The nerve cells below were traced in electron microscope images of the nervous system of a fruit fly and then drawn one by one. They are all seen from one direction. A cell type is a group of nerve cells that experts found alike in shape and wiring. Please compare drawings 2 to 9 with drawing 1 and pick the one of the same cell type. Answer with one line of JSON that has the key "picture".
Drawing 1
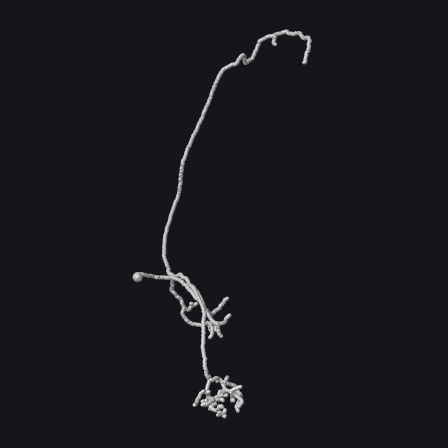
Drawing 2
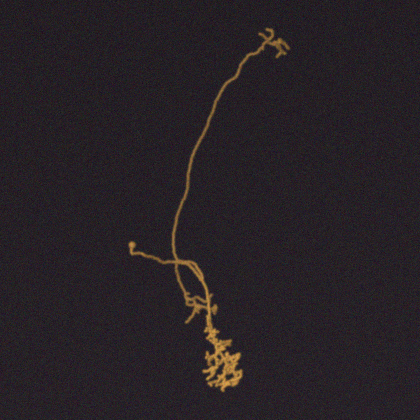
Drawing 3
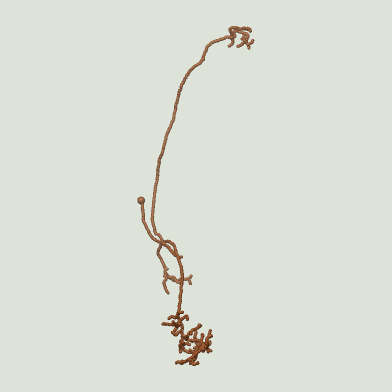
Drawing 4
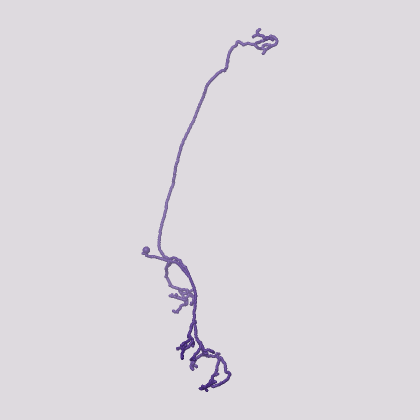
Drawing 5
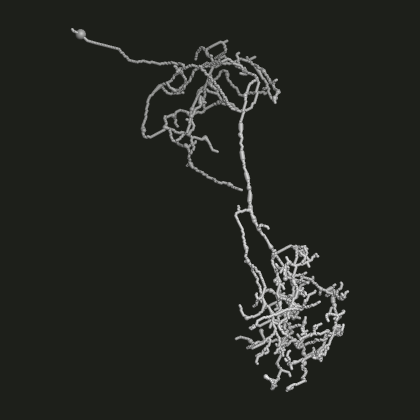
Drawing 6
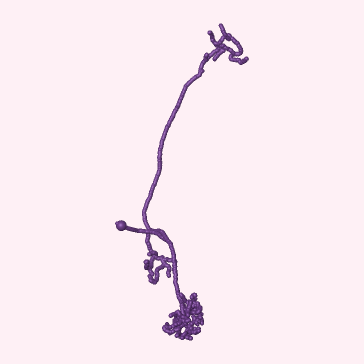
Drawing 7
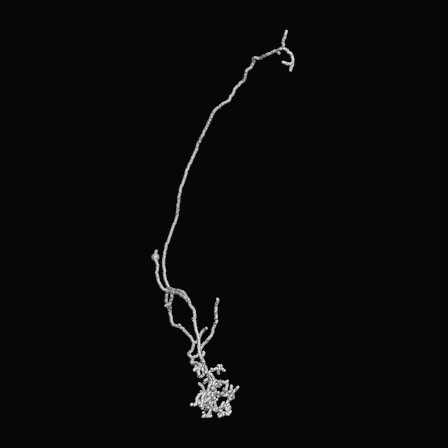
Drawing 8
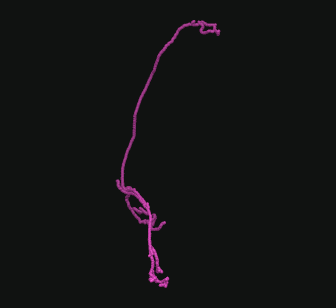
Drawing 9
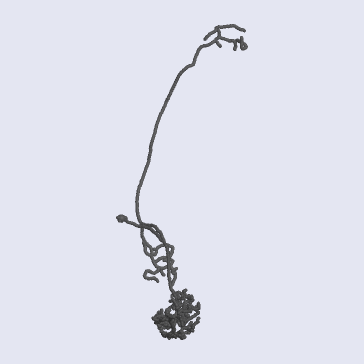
{"picture": 8}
